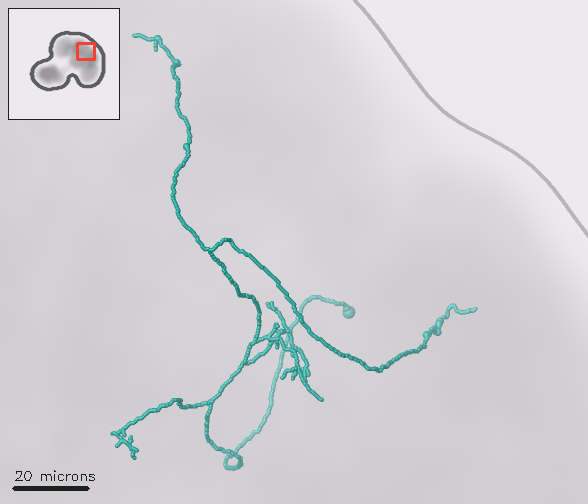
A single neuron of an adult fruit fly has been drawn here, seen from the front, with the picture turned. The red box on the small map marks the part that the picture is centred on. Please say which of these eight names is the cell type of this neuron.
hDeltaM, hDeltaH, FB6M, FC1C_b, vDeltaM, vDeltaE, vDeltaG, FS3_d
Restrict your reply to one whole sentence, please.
The cell type FS3_d is the type of this neuron.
